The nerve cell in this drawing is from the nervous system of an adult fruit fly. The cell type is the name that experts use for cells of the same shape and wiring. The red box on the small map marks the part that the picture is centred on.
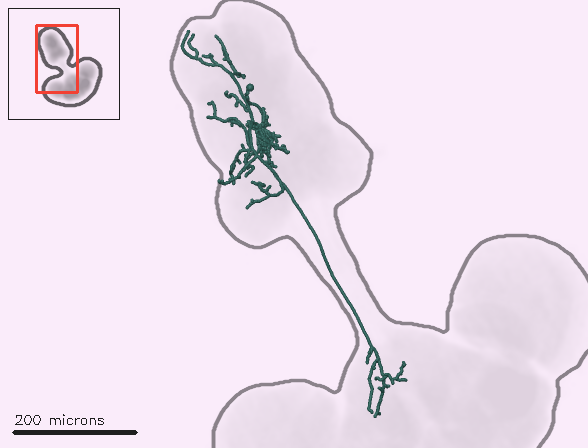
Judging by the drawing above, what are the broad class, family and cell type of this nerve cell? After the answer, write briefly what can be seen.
This is an ascending neuron. Its family is hemilineage 05B. The cell type is AN05B049_a. It runs through the neck, between the brain and the nerve cord. The cell body is at the top of the picture. From top to bottom in the picture it spans about 650 microns.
